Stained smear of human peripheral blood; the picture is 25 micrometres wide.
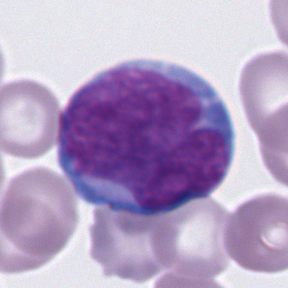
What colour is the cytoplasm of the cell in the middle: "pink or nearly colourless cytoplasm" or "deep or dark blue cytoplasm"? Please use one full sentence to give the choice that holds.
Strongly blue cytoplasm is present in this cell.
